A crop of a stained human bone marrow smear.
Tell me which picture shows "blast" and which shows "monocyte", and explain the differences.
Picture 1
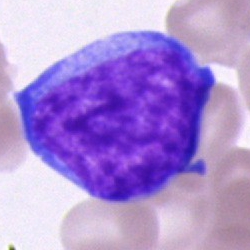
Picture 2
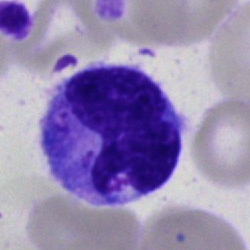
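Picture 1 shows a blast; picture 2 shows a monocyte. The blast has an angular outline with straight-ish sides rather than a smoothly round one, and a small blue cytoplasmic tag sticks out at its lower right edge. Its nucleus fills most of the cell, leaving a thin rim of deep blue cytoplasm, widest along the top edge, in which no granules are visible.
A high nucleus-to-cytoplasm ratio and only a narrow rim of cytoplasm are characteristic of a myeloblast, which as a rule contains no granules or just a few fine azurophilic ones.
In the monocyte, by contrast, the nucleus is indented, and a pale, lightly stained zone of cytoplasm sits within the indentation.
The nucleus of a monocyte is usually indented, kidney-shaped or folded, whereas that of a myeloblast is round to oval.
The monocyte's chromatin is dark purple and clumped rather than fine, and its blue cytoplasm lies mostly on the left side of the cell. A small purple fragment lies just above and to the left of the monocyte without touching it.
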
